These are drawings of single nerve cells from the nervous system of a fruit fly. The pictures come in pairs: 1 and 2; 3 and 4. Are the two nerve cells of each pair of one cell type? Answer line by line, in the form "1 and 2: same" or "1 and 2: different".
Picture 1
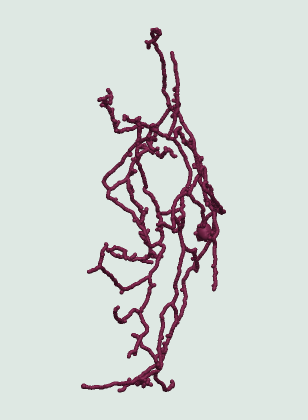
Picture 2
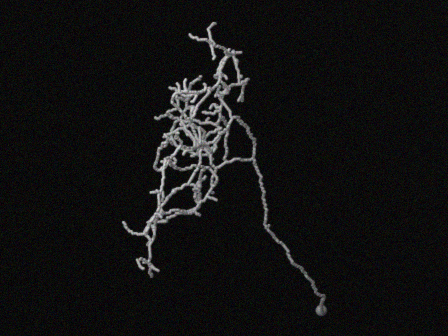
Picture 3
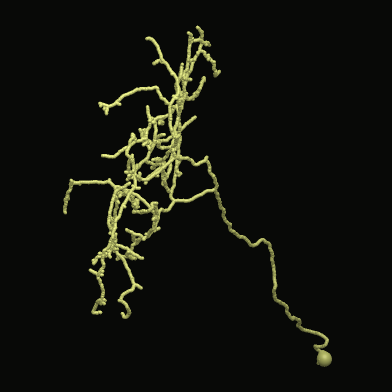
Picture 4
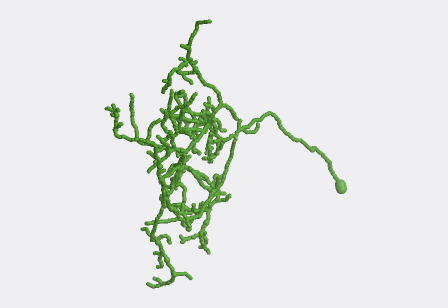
1 and 2: different
3 and 4: same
